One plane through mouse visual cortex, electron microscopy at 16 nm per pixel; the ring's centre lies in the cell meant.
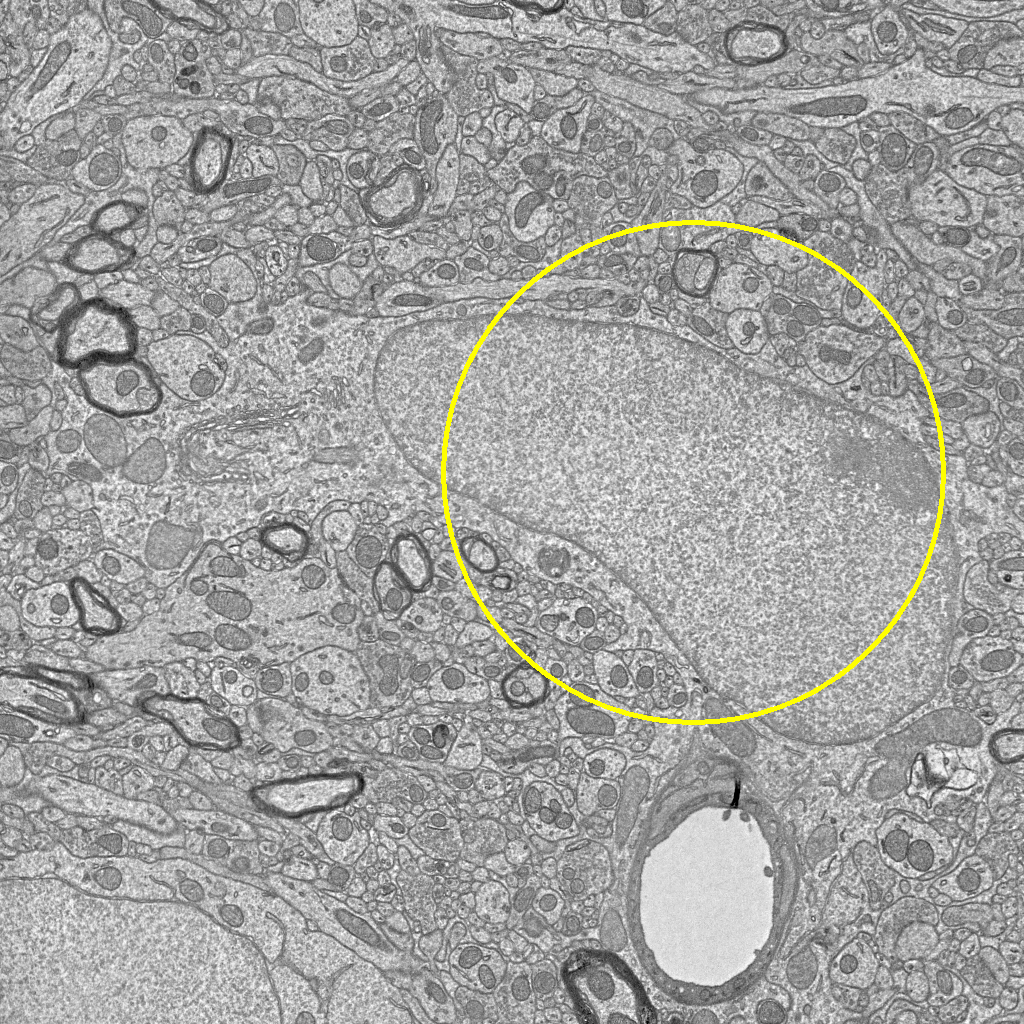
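Astrocyte, the cell at the centre of the yellow ring, in an electron micrograph of mouse visual cortex. The nucleus is large and elongated, its long axis running roughly left to right, and it extends beyond the ring on the left. Its outline is smooth, without deep infoldings. Inside the nucleus, near its right end, lies a darker, denser patch.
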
